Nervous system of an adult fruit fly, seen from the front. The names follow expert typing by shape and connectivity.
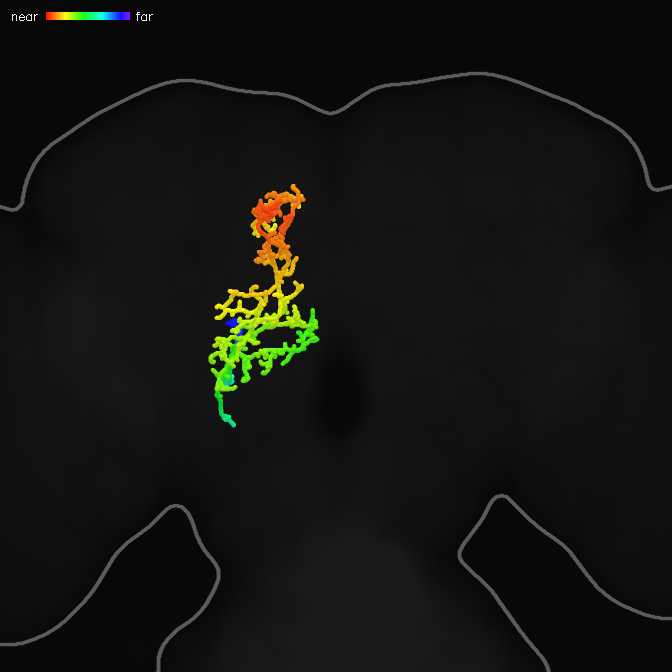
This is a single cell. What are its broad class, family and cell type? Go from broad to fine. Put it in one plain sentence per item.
A central-brain intrinsic neuron of hemilineage DM5_ventral, type LAL185.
